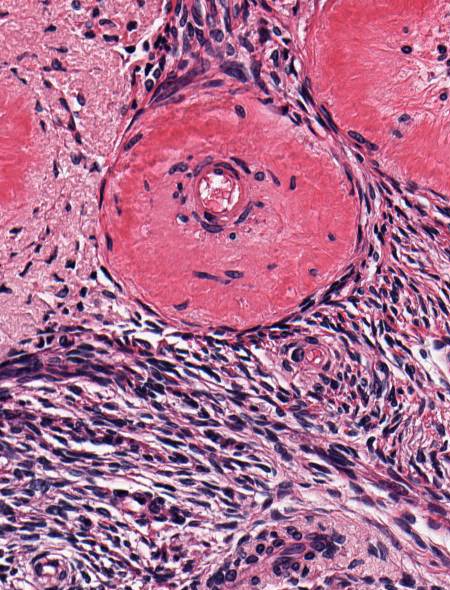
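Ovary. A complete rounded nodule sits upper middle; others are cut off at the top-left and top-right edges. Its centre holds a small open-lumened vessel, and flattened spindle cells rim it concentrically. The nodules' pink matrix is sparsely cellular, with few scattered elongated nuclei.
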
